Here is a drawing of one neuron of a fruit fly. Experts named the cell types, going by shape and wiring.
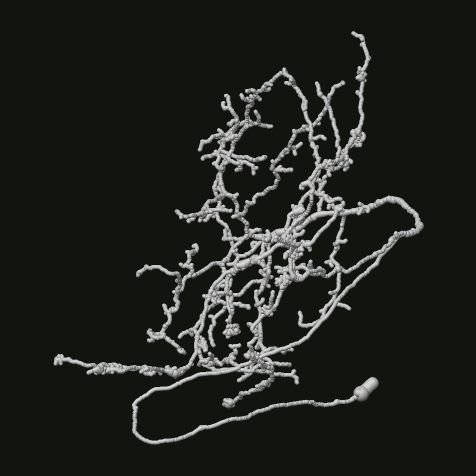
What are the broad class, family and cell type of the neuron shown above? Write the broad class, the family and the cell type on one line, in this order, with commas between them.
central-brain intrinsic neuron, hemilineage LHp2, CB2224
